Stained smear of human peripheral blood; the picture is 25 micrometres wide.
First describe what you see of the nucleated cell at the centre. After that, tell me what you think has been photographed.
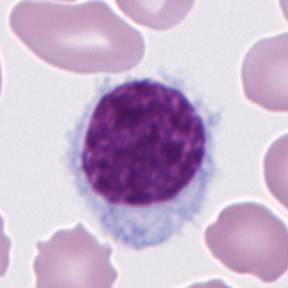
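Below the nucleus, the cytoplasm spreads into a broader zone than it does above. The chromatin looks coarse to me, clumped into dark patches with lighter areas between. I can't make out any distinct nucleolus, nor any granules in the cytoplasm. What I'm looking at is a hairy cell.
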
